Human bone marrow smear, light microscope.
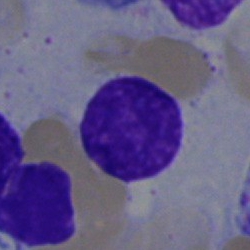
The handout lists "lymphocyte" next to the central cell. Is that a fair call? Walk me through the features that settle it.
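Cytoplasm scant, at most a thin rim around the nucleus.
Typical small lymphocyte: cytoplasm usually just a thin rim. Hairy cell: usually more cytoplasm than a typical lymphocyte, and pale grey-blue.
Verdict: lymphocyte fits; the thin rim speaks against hairy cell. No granules visible over the cell.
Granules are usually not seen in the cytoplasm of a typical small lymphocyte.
No distinct nucleoli.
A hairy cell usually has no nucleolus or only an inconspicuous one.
So the missing nucleoli do not separate the two. Outline round and smooth; chromatin deep purple, dense, slightly mottled.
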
